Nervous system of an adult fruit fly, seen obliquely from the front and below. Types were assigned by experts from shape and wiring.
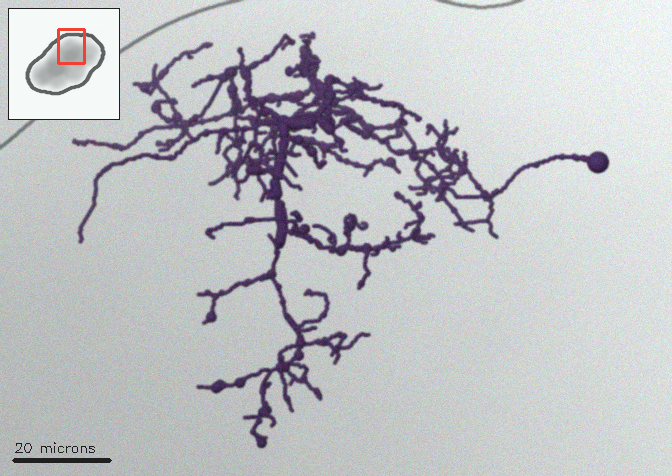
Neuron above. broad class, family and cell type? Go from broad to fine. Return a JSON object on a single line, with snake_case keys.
{"broad_class": "nerve-cord intrinsic neuron", "family": "hemilineage 16B", "cell_type": "IN16B091"}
